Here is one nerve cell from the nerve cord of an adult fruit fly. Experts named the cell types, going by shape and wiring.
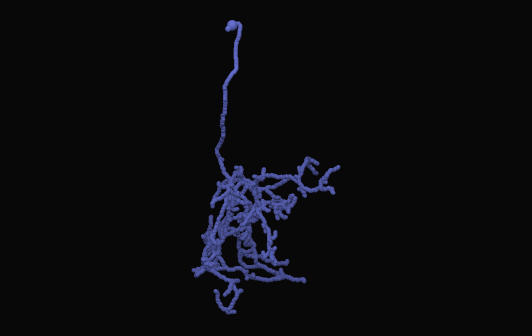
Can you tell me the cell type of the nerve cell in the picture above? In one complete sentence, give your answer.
This nerve cell counts as a member of the cell type IN14A034.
